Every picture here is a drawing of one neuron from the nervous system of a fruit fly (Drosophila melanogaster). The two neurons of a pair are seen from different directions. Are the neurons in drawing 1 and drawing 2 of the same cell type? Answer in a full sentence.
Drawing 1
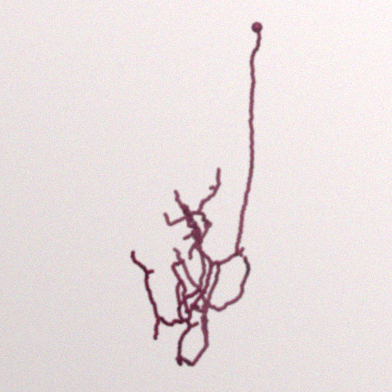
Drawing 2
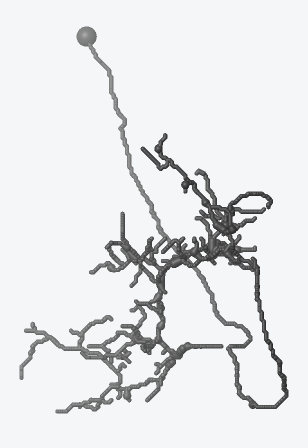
They are of the same cell type.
